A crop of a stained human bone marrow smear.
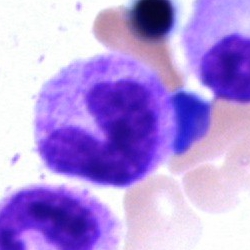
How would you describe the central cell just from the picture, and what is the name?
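The nucleus is bent into a kidney shape, with its notch opening toward the upper left. Its chromatin is dark purple and coarsely clumped. No nucleoli are visible in the nucleus. The cytoplasm shows no vacuoles. The cell is a band neutrophil.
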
